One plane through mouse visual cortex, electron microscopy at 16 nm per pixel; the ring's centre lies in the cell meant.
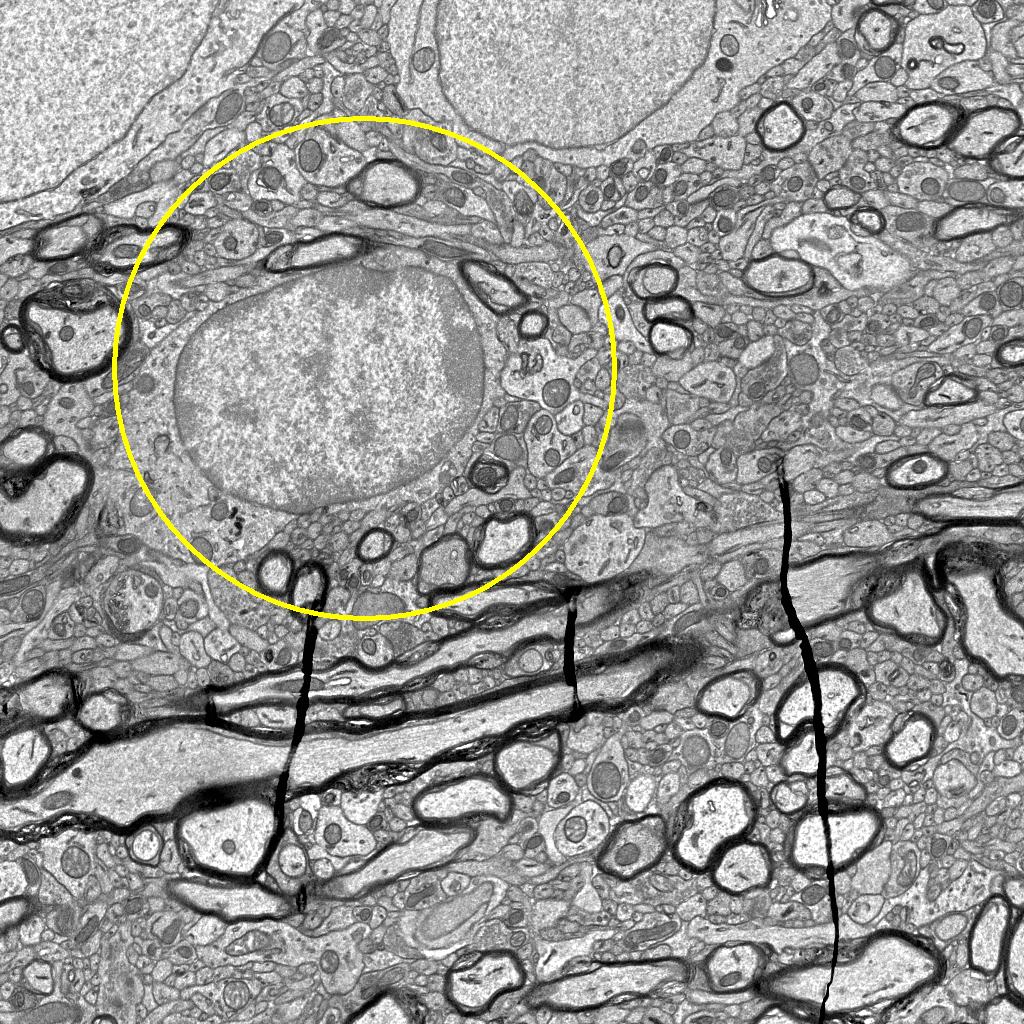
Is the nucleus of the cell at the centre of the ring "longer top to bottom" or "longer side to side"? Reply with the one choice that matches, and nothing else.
Longer side to side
